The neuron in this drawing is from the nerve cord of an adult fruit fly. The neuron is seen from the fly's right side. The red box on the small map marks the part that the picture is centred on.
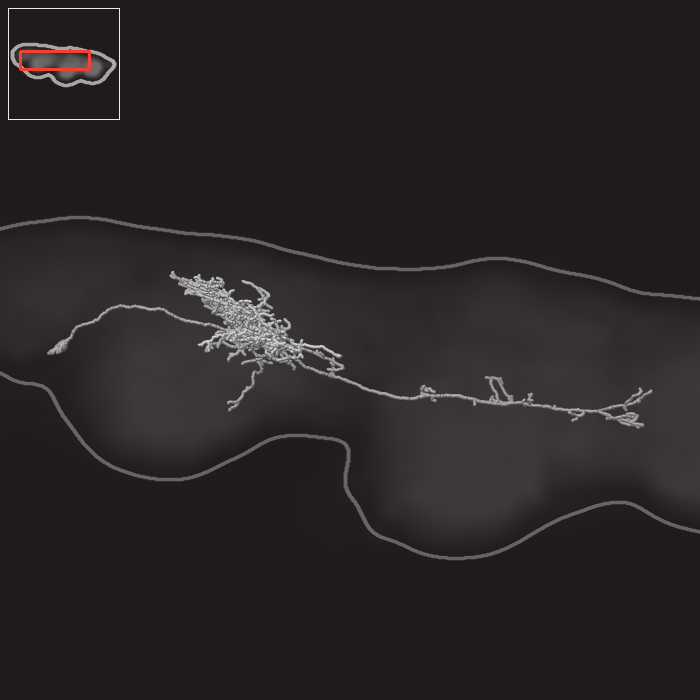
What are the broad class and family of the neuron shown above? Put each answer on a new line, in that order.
nerve-cord intrinsic neuron
hemilineage 03B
